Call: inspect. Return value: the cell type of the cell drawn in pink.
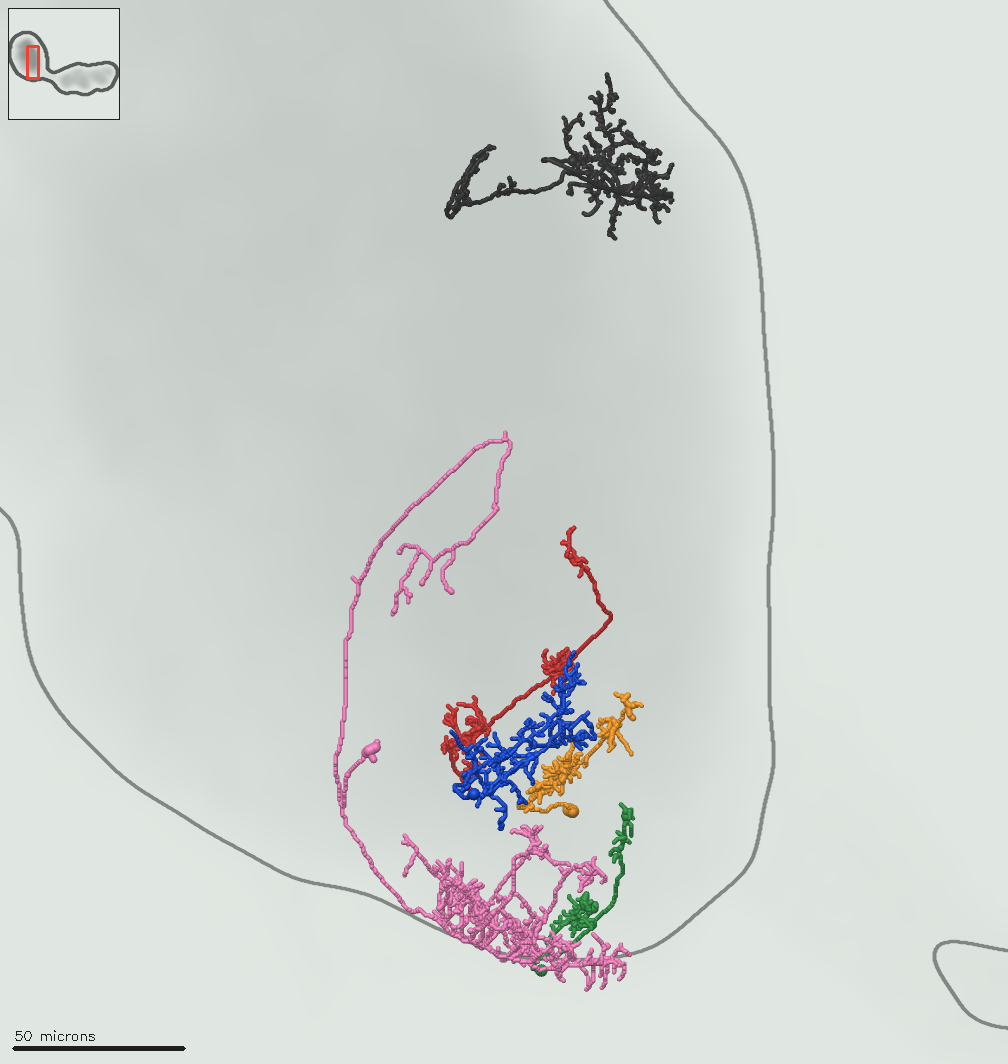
MeLo1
